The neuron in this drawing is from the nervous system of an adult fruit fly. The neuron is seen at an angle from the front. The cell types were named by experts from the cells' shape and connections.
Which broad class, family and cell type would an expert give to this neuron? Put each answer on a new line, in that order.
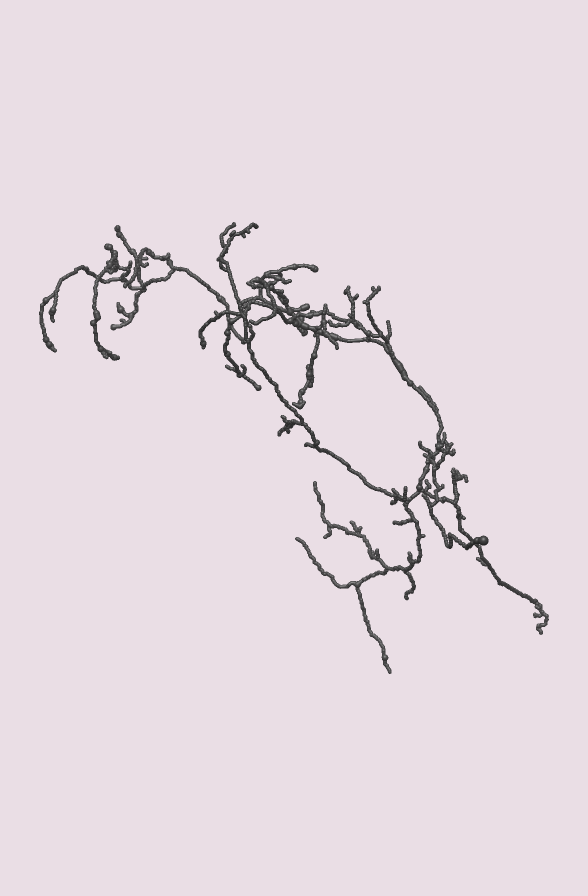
central-brain intrinsic neuron
hemilineage CREl1
CRE066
